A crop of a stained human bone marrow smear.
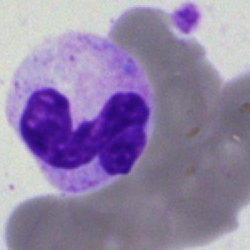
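Segmented neutrophil at the centre of the field. Taking the nucleus first, it is bent into two broad lobes linked by a thick band, and no nucleoli are visible in it. Turning next to the cytoplasm, it is abundant and pale lilac-pink, and no vacuoles are seen.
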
